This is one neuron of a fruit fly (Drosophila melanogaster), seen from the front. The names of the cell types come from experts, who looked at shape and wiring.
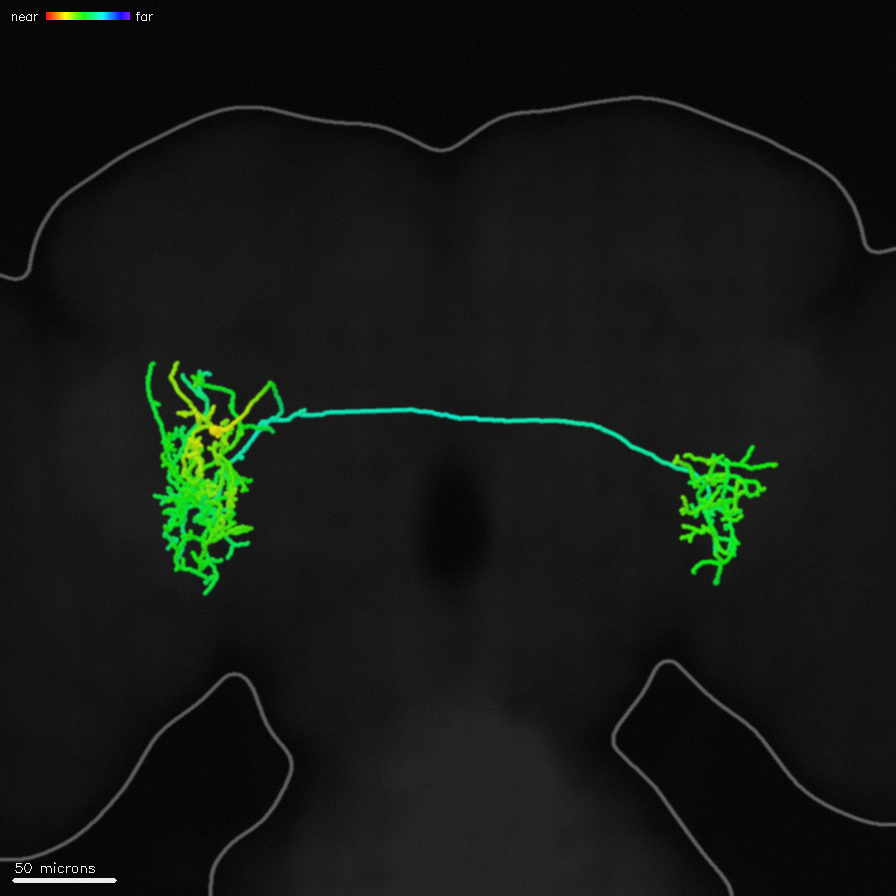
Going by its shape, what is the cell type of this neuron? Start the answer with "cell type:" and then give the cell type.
cell type: CB2676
